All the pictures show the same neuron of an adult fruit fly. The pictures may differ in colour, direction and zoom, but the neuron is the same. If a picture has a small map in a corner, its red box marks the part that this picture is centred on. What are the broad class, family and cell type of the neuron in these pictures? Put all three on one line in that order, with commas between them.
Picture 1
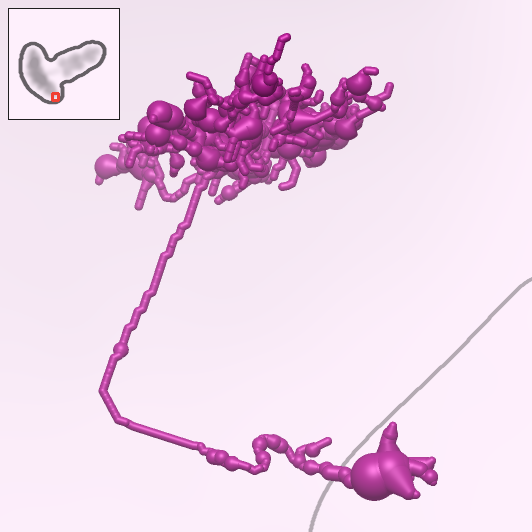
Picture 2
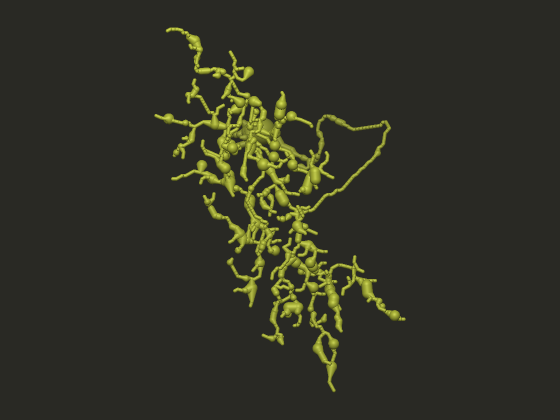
optic-lobe intrinsic neuron, Dm, Dm12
